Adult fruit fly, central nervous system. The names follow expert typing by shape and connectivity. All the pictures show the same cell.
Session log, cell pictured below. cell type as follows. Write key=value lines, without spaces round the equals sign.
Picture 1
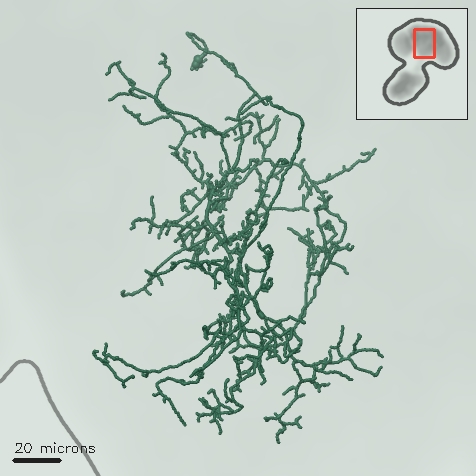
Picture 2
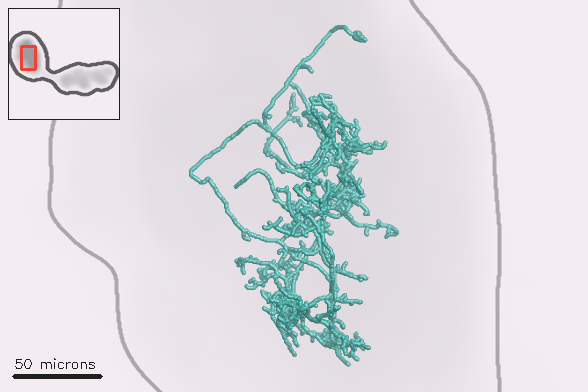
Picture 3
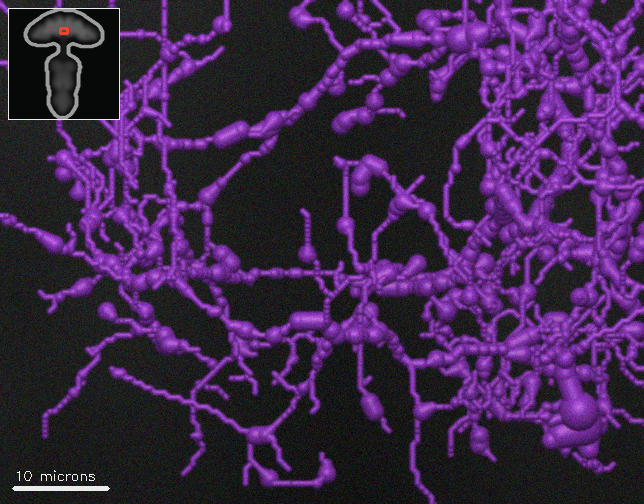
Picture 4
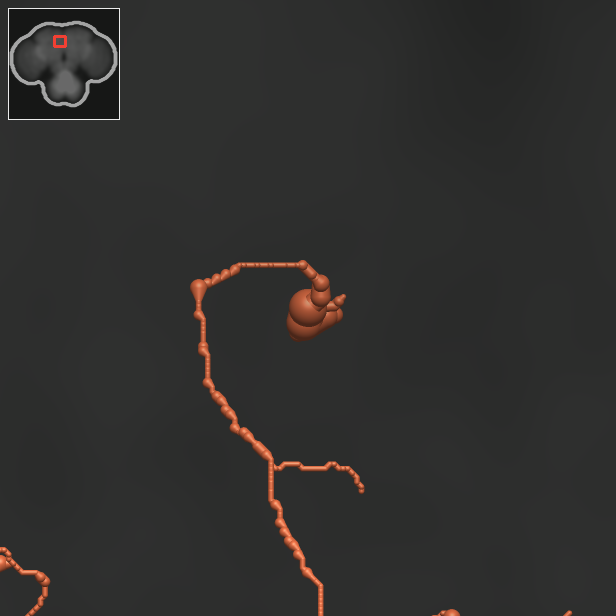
cell_type=PS164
